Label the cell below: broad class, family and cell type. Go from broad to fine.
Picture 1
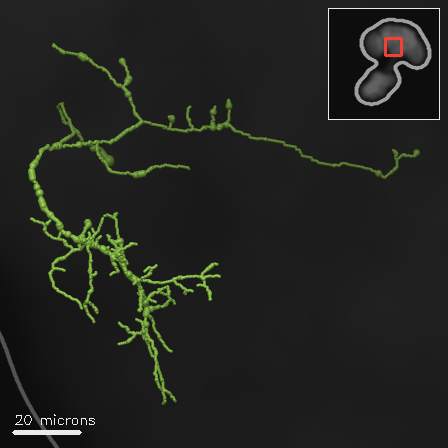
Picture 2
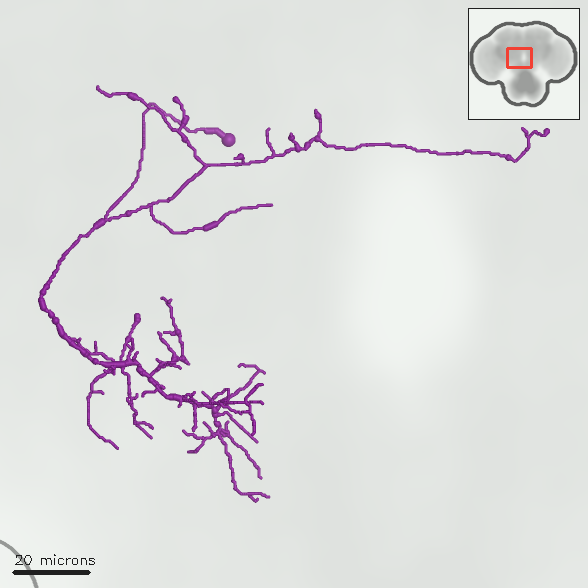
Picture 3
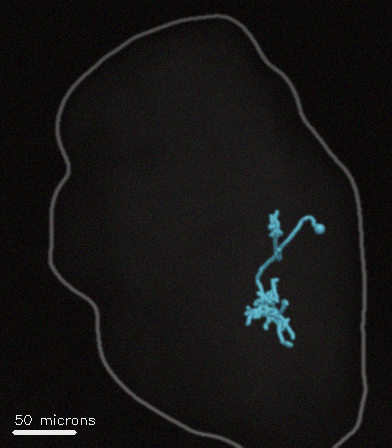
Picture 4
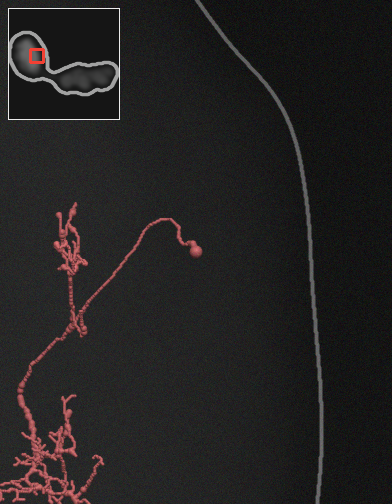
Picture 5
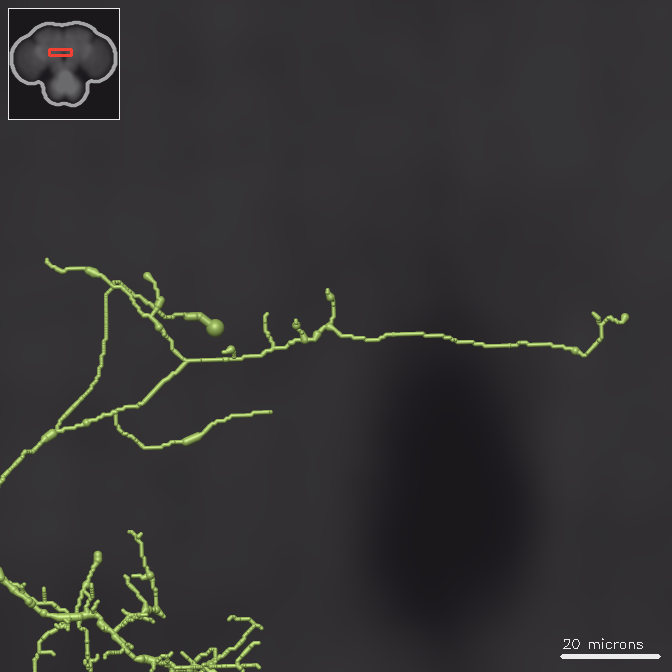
central-brain intrinsic neuron; hemilineage DM4_ventral; PS241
